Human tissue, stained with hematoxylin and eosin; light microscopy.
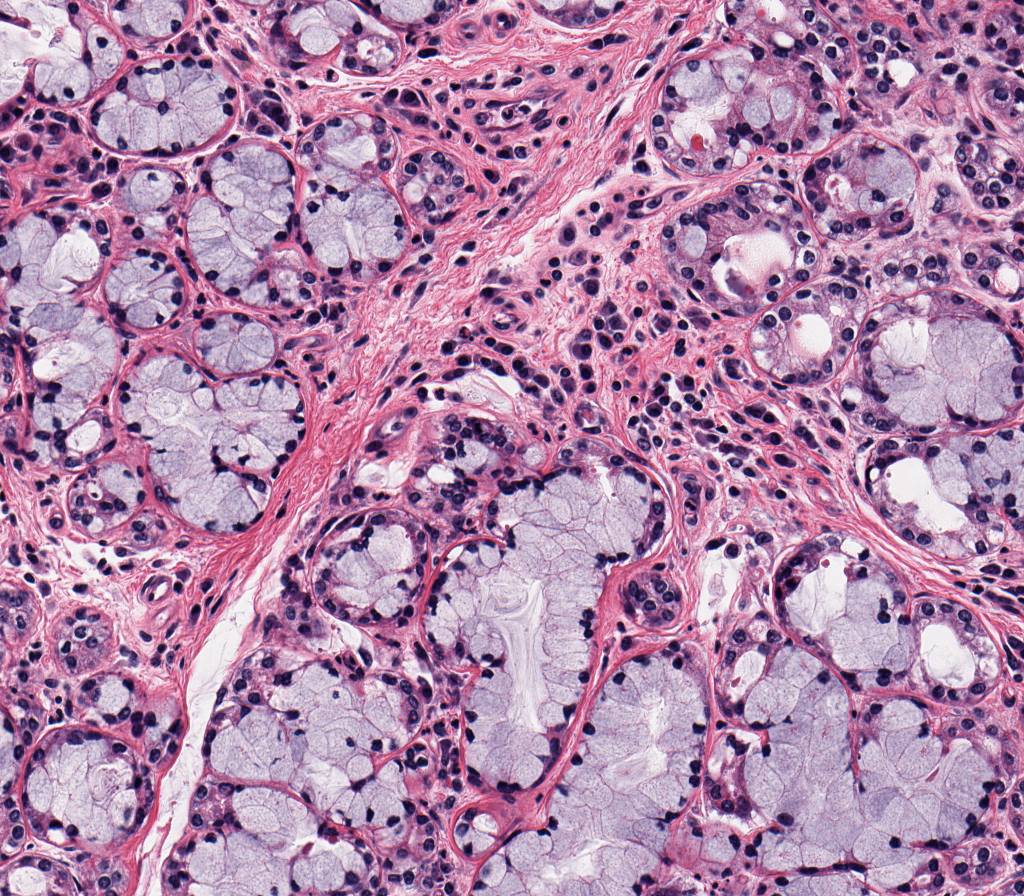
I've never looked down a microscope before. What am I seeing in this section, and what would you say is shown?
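A band of pink fibrous stroma runs diagonally from upper right toward lower left, dividing groups of glandular acini. Most acini consist of cells with pale bluish-grey, finely foamy cytoplasm and small dark nuclei flattened against the base. Several acini at the right hold clear, pale-staining secretion within widened lumens. Fat cells are absent throughout the field. This section is minor salivary gland.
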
